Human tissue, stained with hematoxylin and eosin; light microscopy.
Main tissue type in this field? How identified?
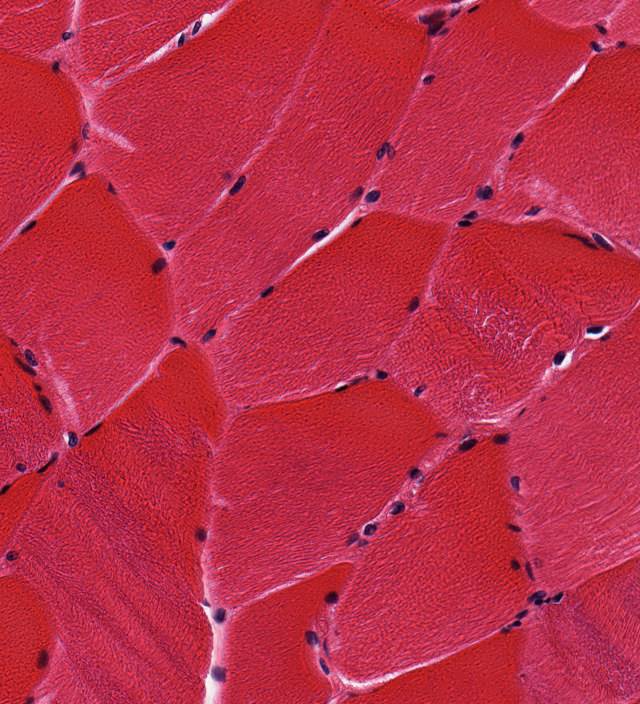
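I'd call this skeletal muscle: large polygonal fibres, cut across, pack the whole field edge to edge, with dark, flattened nuclei along their borders.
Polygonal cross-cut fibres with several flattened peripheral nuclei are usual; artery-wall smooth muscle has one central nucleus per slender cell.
Fibre sizes are broadly similar, with no groups of small angular fibres; thin connective tissue strands lie between neighbours.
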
